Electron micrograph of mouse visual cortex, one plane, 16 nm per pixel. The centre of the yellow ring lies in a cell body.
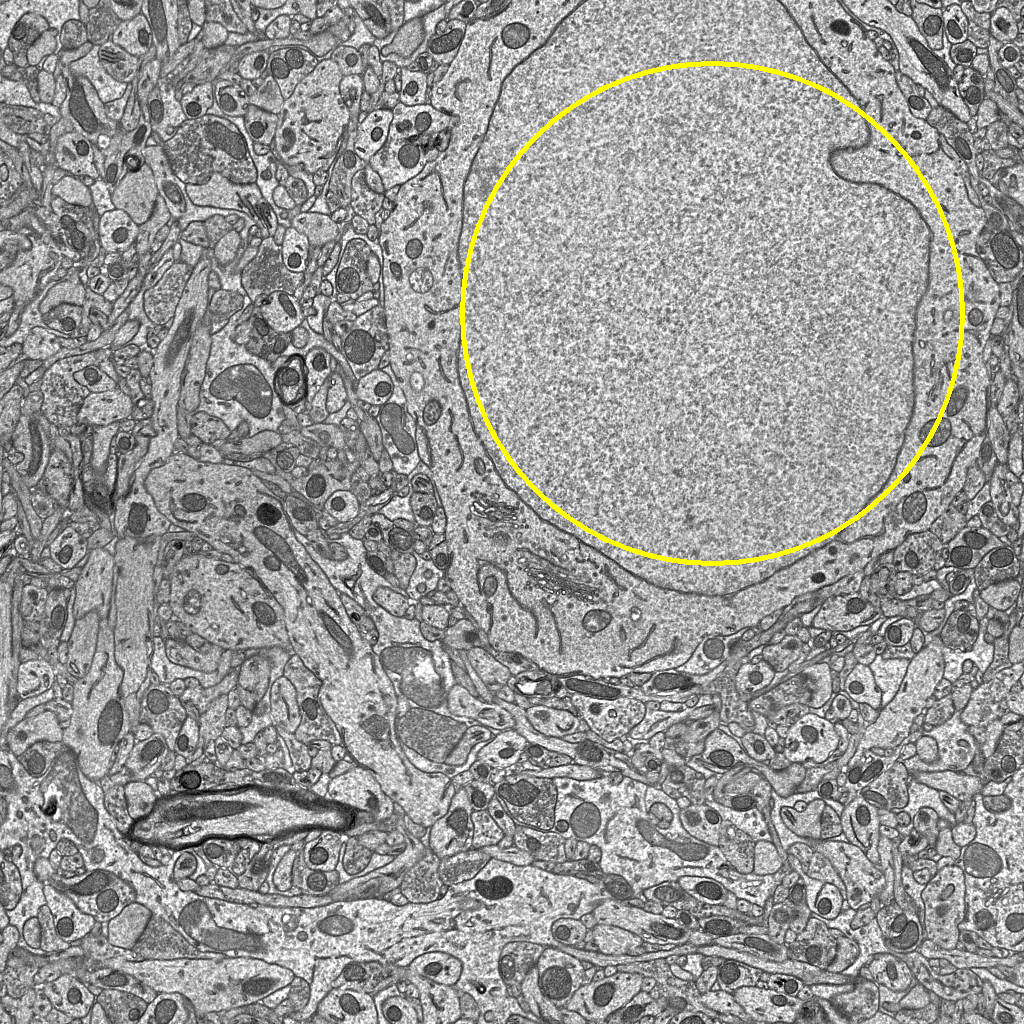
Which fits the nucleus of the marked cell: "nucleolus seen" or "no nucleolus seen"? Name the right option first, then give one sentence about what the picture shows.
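No nucleolus seen. No distinct nucleolus is seen in this plane.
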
